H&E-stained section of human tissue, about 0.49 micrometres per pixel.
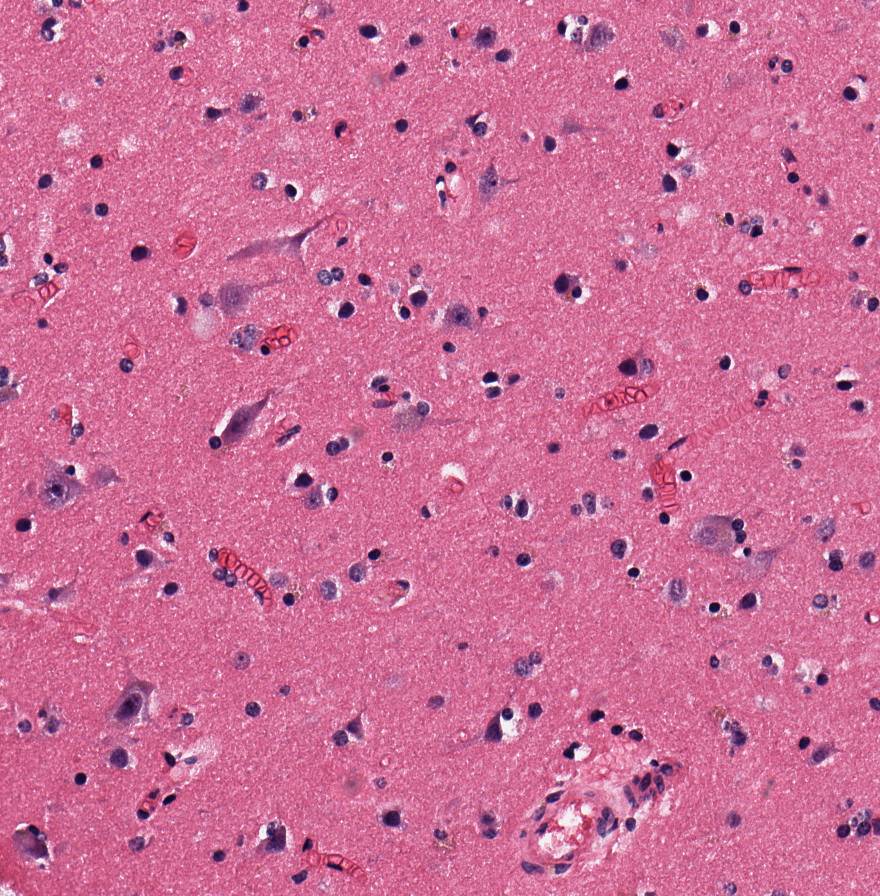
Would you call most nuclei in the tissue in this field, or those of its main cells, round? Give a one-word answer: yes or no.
Yes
